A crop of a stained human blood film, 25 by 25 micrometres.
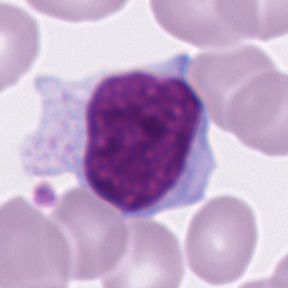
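Large granular lymphocyte: see how the nucleus sits over toward the right side of the cell, with the pale blue-grey cytoplasm widest on the left. The nucleus is oval, about 12 by 10 micrometres, and its chromatin is dark purple and coarsely clumped.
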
